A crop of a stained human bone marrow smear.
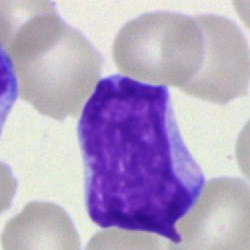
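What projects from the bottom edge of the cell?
A small pointed tag.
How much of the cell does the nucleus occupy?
Nearly the whole of it.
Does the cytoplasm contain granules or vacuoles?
Neither granules nor vacuoles are visible.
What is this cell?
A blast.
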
